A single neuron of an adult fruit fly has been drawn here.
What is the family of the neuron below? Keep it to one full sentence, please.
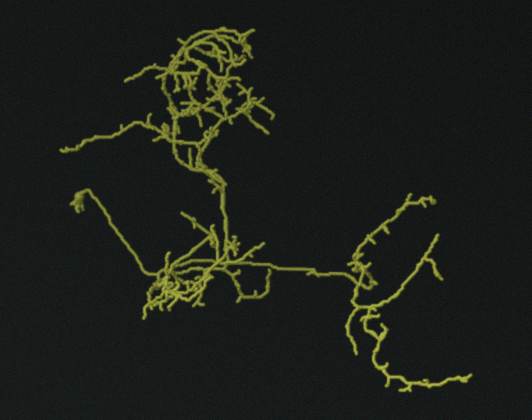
This neuron is sorted under the family hemilineage SLPav1_medial.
